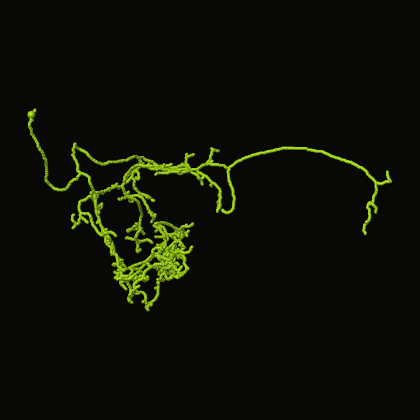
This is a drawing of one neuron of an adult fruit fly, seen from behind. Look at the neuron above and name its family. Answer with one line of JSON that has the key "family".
{"family": "hemilineage LHl1"}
